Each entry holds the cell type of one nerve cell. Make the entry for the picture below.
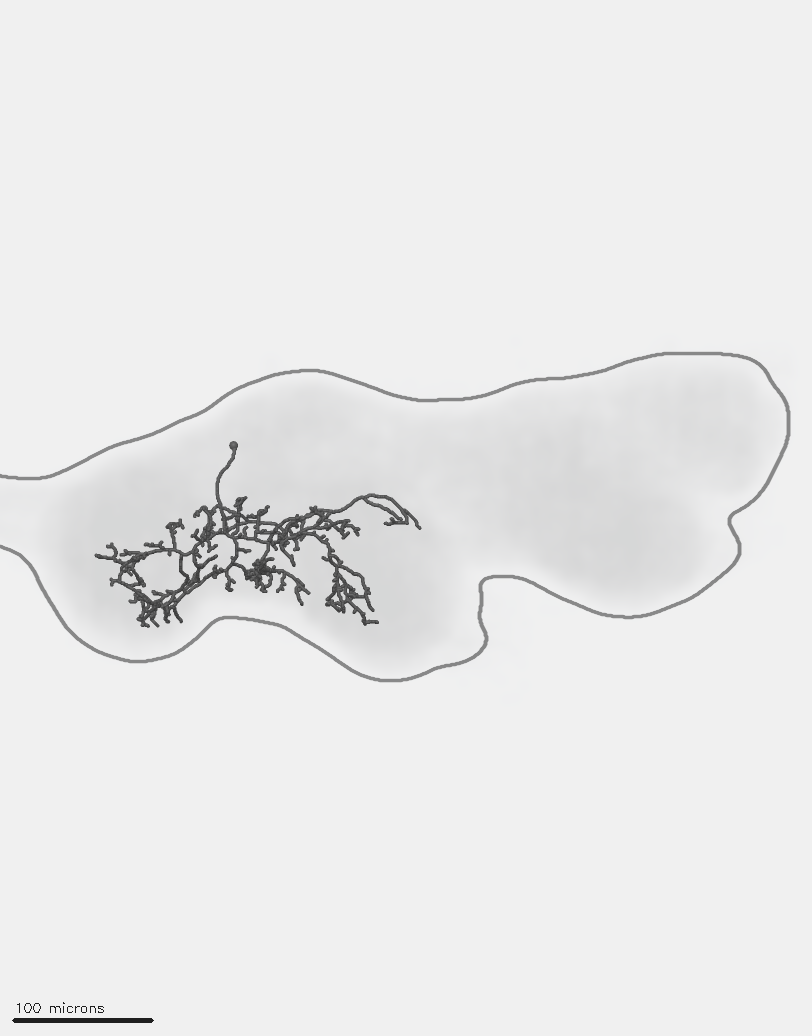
IN11A011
